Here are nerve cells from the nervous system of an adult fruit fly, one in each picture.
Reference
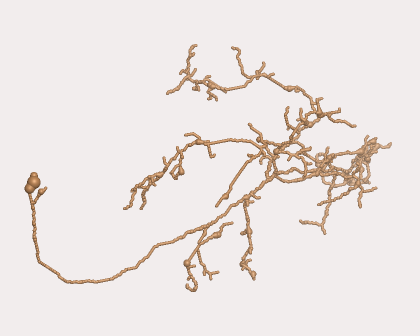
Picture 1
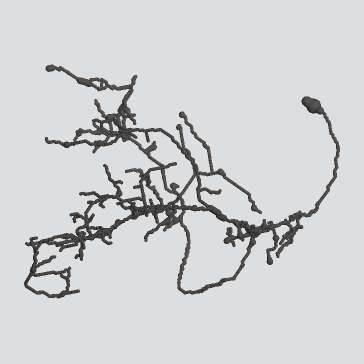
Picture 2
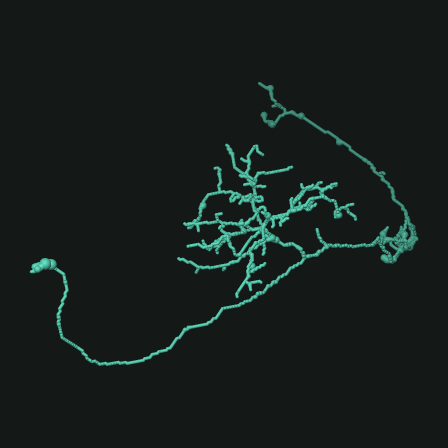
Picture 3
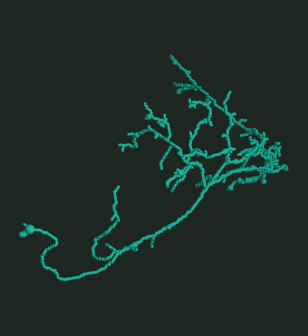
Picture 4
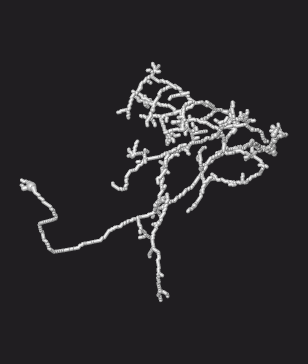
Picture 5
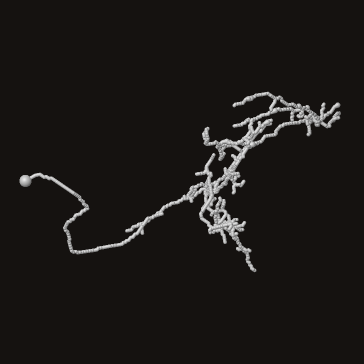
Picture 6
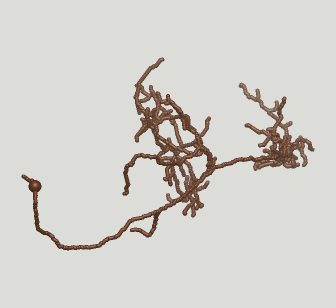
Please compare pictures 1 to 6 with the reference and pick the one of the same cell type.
4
